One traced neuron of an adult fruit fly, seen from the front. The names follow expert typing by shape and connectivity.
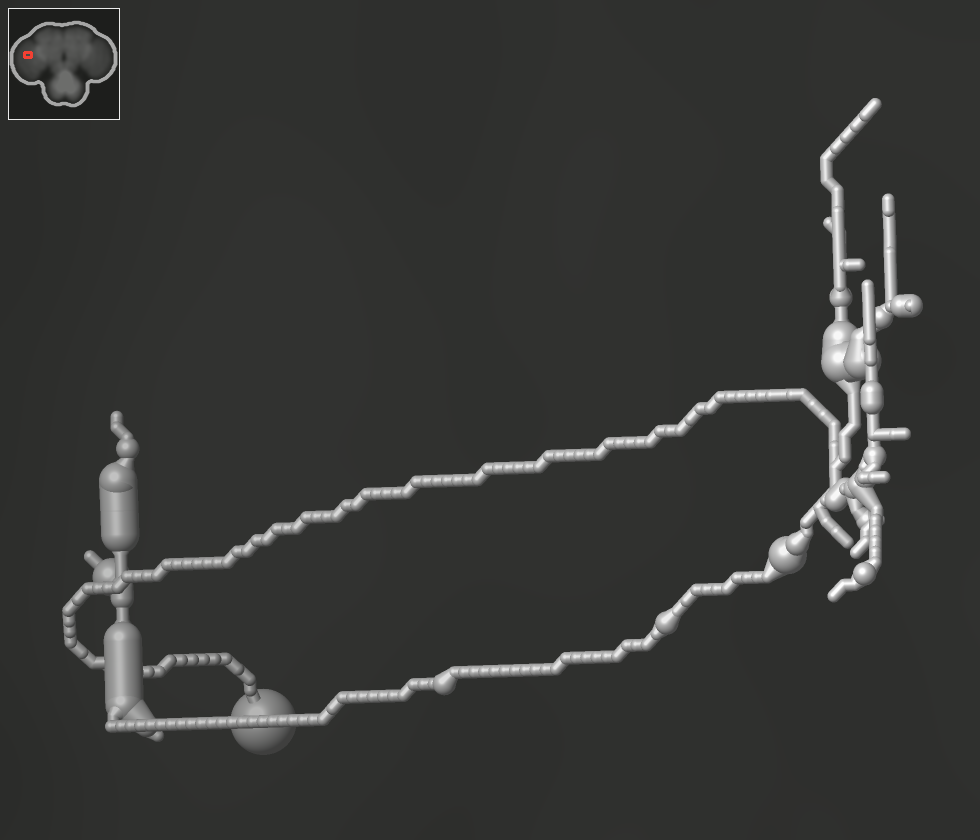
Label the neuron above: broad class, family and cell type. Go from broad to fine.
optic-lobe intrinsic neuron; T; T5a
